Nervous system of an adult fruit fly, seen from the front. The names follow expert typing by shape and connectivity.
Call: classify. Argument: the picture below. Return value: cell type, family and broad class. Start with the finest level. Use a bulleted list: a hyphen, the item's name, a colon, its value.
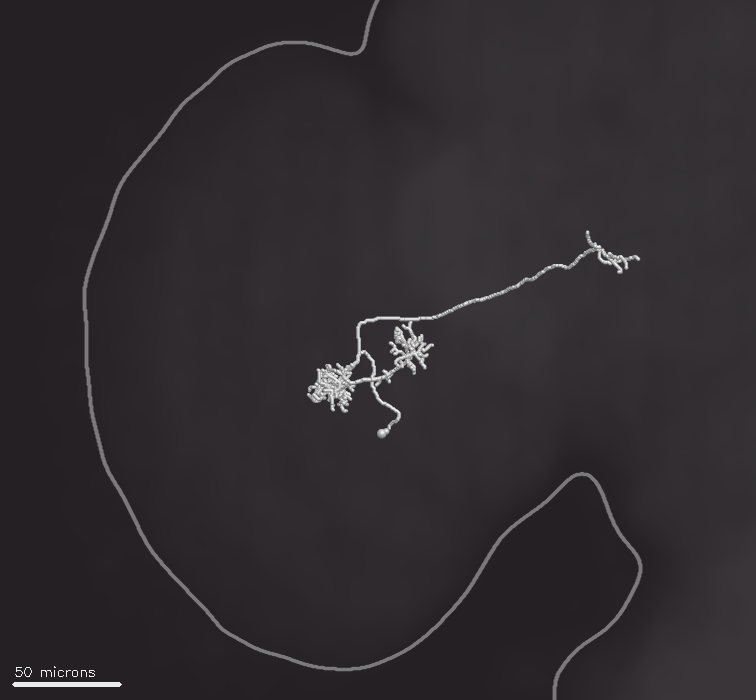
- cell type: LLPC1
- family: LLPC
- broad class: visual projection neuron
